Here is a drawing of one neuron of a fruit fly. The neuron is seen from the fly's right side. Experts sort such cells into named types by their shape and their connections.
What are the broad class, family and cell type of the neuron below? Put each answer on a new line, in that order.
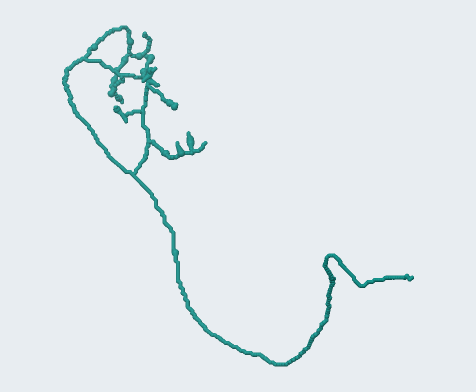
sensory neuron entering the brain
class olfactory
ORN_DM1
